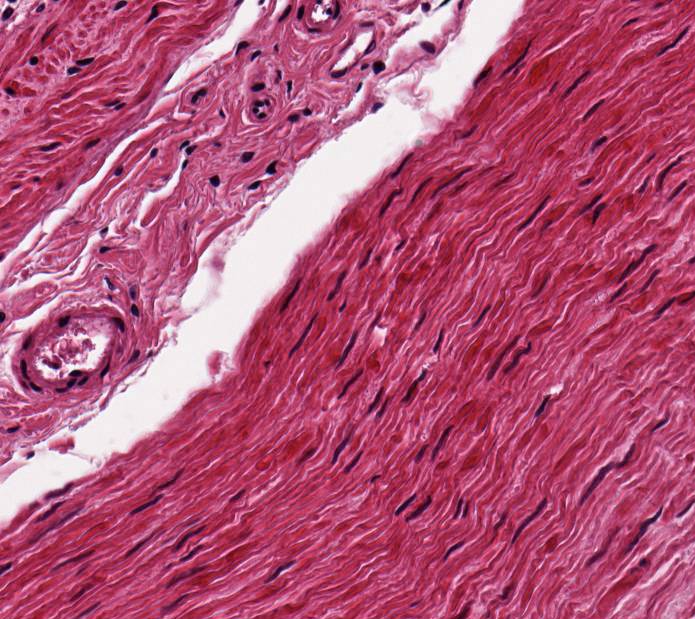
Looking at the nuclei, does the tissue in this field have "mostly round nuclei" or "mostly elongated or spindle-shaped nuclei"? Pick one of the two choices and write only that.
Mostly elongated or spindle-shaped nuclei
